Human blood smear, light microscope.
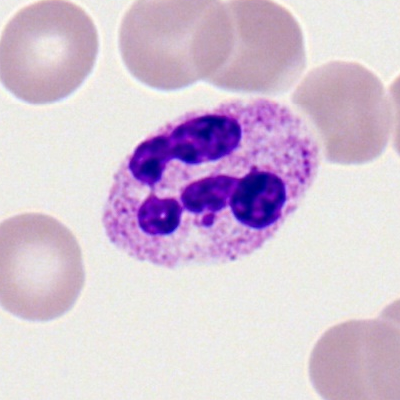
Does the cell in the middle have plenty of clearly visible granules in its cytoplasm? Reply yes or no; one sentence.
Yes, many granules are seen in the cytoplasm of this cell.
